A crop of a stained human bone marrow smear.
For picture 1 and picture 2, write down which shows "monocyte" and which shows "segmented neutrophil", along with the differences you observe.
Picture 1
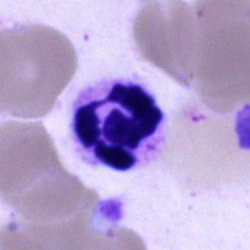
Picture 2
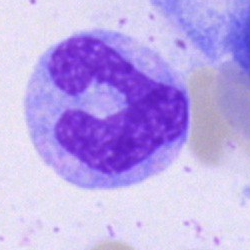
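Picture 1 shows a segmented neutrophil, and picture 2 shows a monocyte. Start with the cytoplasm: in picture 1 it is pale pinkish-lilac and holds fine pinkish-violet granules, while in picture 2 a moderate rim of pale lilac-blue cytoplasm surrounds the nucleus and fills its notch.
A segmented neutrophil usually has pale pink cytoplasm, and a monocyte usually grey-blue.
Now the nucleus: in picture 2 it is a thick horseshoe whose notch opens to the left, with dense, dark purple chromatin dotted with small paler spots.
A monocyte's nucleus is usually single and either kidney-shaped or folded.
Both cells have a round, smooth outline, and picture 1 also has dark purple, densely clumped chromatin.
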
